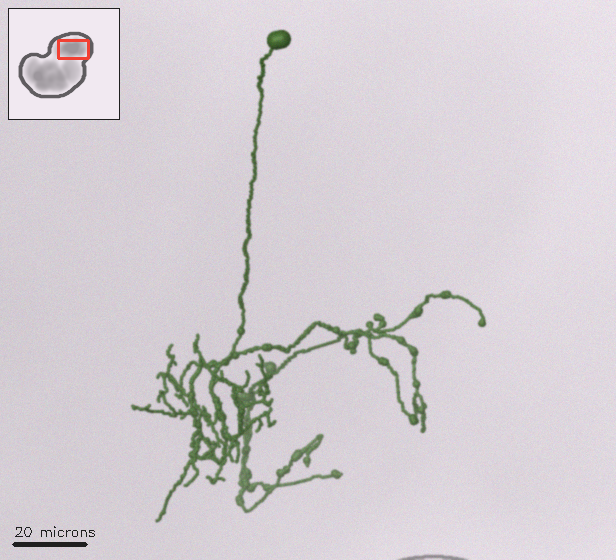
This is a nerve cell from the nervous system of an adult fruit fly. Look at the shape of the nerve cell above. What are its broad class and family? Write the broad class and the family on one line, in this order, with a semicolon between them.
nerve-cord intrinsic neuron; hemilineage 07B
